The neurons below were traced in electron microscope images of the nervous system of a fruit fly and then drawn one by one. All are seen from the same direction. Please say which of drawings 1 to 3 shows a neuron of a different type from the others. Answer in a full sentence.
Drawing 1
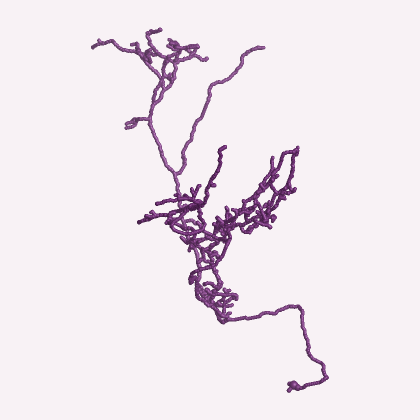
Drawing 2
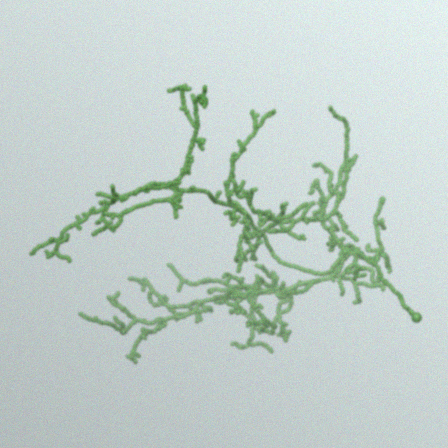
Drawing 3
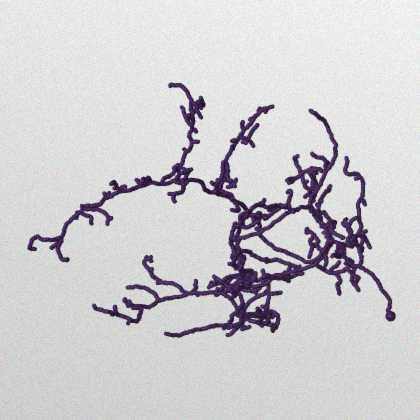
The neuron in drawing 1 is of another cell type than the rest.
